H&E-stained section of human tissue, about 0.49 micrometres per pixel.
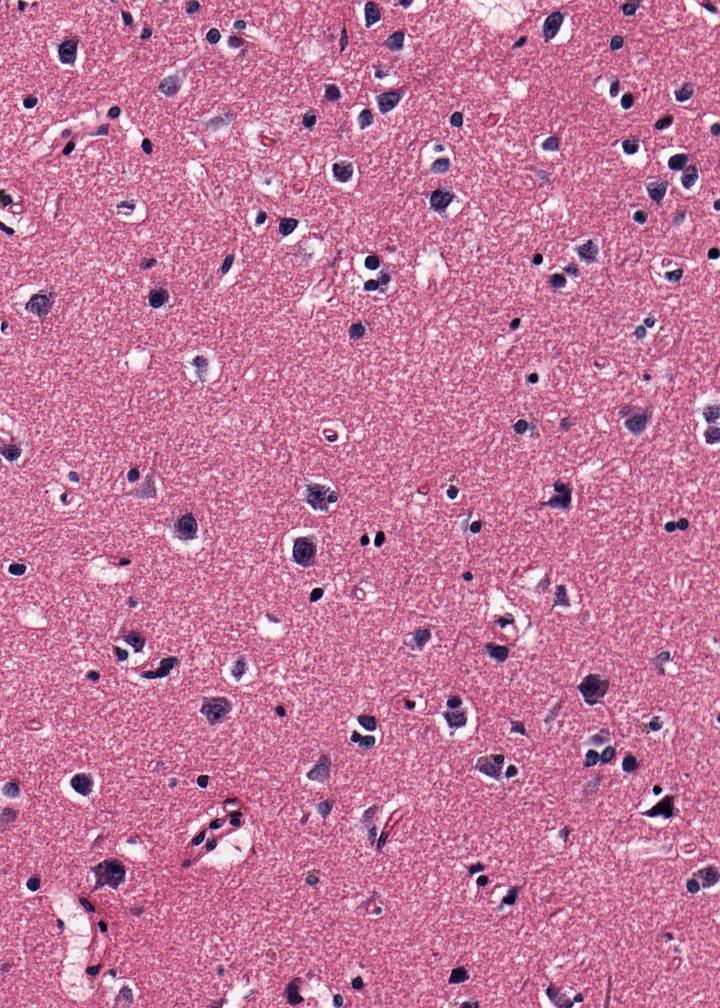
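Cerebral cortex: fine, finely fibrillary pink background, cells scattered singly and fairly evenly. Small round dark nuclei with scant cytoplasm outnumber larger cells. Some cells are shrunken, angular and dark-staining, as at lower right. Thin-walled small vessels lie mainly left, one cut lengthwise at lower left.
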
